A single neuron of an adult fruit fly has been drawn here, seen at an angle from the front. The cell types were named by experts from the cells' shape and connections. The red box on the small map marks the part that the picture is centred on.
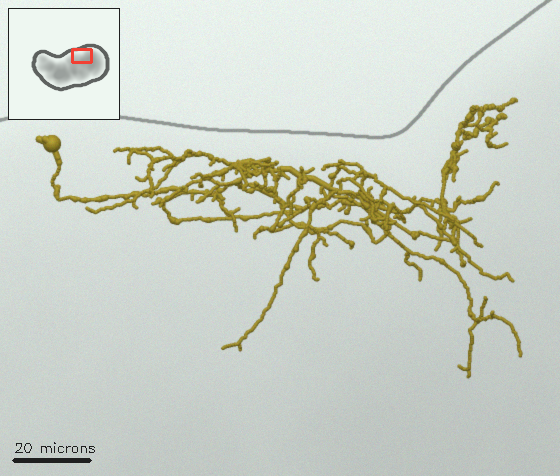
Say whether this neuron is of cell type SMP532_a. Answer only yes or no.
no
